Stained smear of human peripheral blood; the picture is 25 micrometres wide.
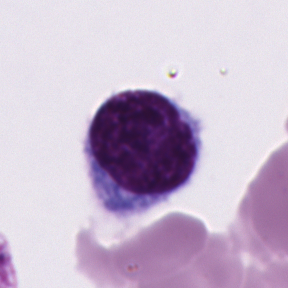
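Hairy cell, centre of stained peripheral blood smear. Nucleus fills most of the cell; cytoplasm only a scant rim. Chromatin dense, dark purple, coarsely clumped. No granules visible in cytoplasm. Outer cytoplasmic edge ragged and fuzzy.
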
